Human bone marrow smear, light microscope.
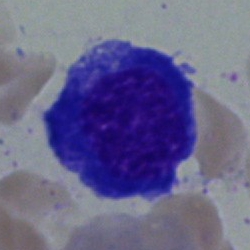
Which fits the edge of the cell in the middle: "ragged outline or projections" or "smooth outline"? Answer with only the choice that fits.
Ragged outline or projections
